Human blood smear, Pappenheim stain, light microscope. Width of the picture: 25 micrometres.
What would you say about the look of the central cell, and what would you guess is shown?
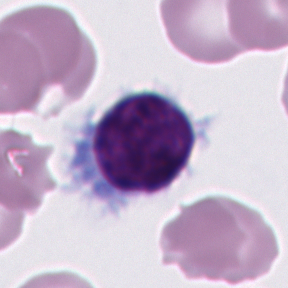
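Most of the cell is filled by the nucleus, in which no nucleoli can be seen. The cytoplasm is pale blue. Fine hair-like projections extend from the cell surface. The cell is a hairy cell.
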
